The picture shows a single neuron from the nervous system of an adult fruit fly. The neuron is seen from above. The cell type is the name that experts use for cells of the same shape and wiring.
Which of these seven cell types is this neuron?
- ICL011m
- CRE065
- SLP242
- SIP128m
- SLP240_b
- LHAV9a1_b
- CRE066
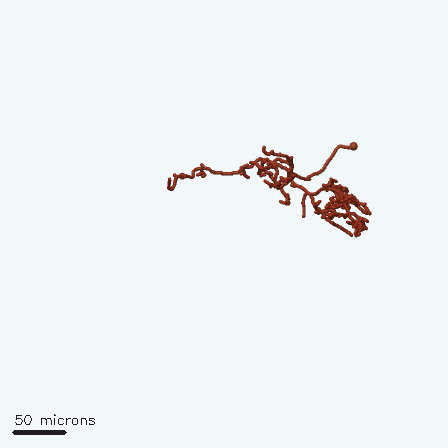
SLP242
